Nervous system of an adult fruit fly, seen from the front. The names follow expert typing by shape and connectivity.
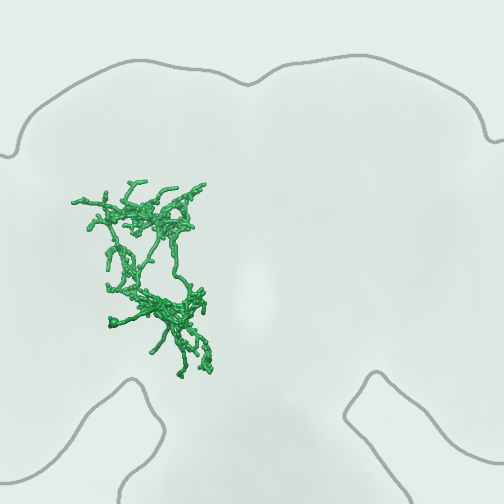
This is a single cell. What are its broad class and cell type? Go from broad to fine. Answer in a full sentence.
A central-brain intrinsic neuron, type SAD070.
